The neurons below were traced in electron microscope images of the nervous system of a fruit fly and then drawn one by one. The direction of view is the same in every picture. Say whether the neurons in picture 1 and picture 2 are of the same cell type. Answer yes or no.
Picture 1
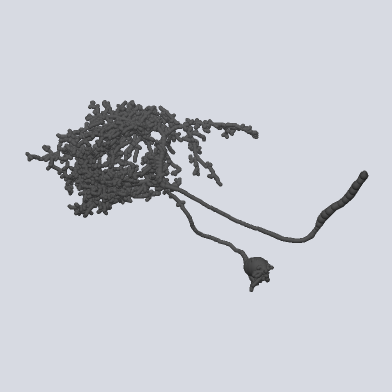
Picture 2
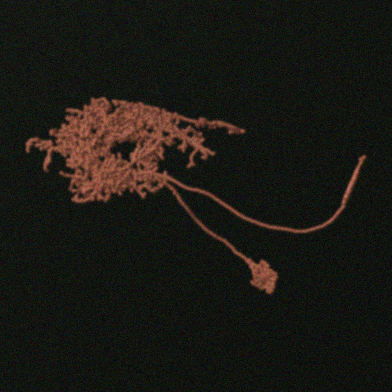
yes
